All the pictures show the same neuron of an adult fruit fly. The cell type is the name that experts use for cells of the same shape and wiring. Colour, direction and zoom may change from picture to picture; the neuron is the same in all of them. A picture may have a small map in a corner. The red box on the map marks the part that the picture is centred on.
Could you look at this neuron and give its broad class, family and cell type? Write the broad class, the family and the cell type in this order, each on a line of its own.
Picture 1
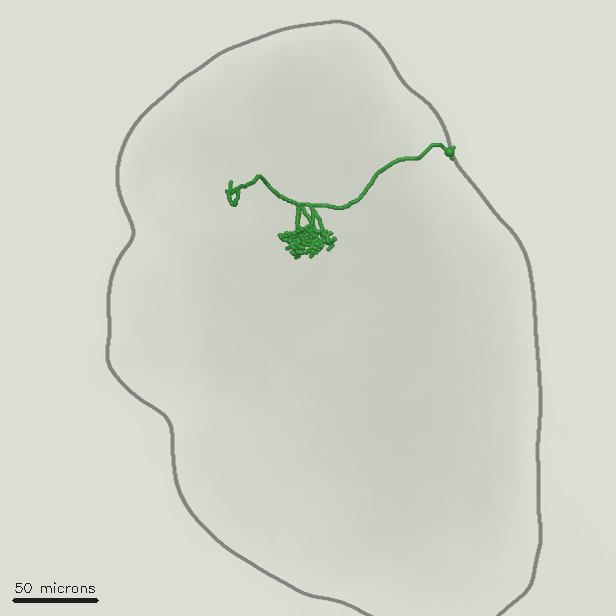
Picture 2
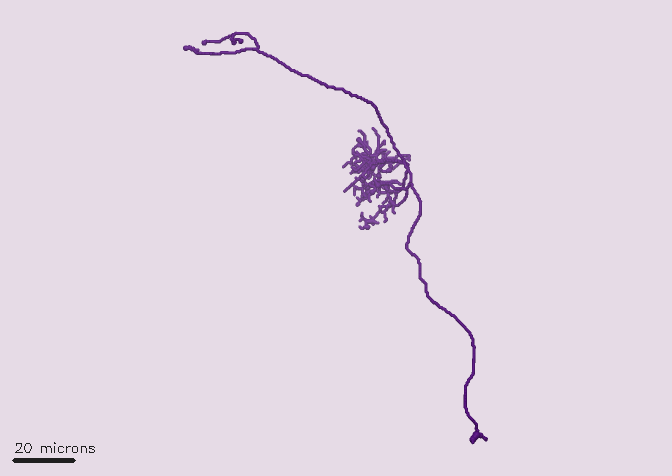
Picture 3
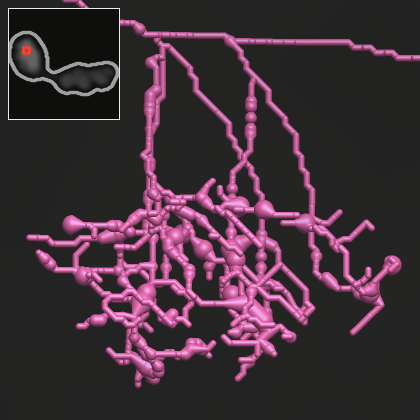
central-brain intrinsic neuron
class CX
FC1F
